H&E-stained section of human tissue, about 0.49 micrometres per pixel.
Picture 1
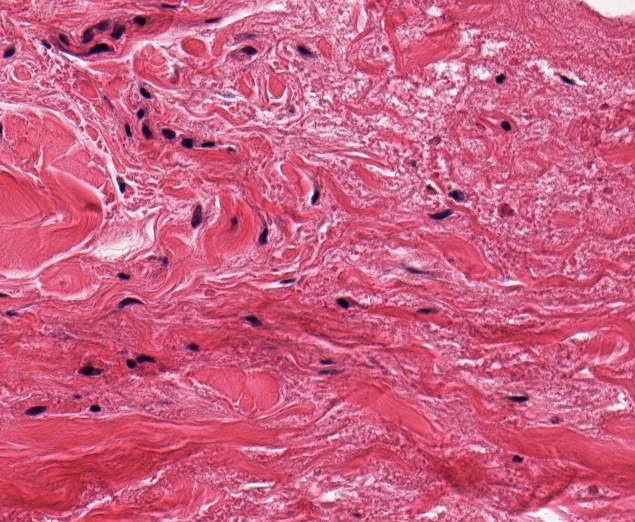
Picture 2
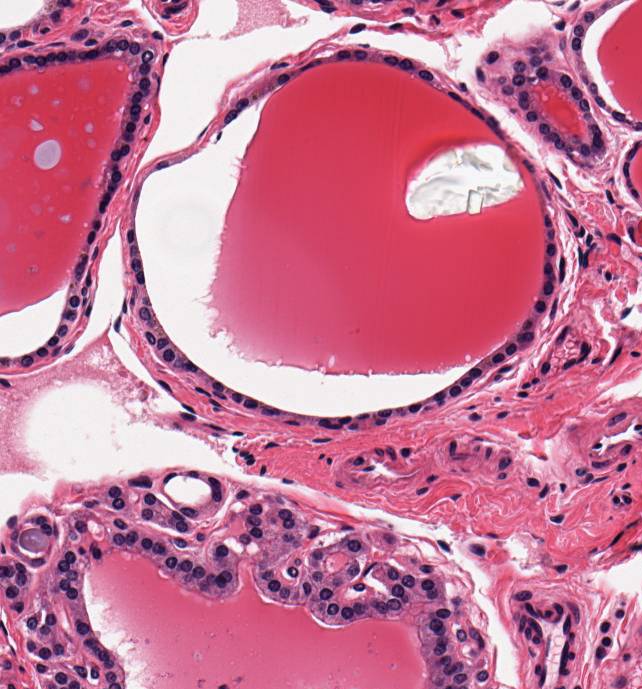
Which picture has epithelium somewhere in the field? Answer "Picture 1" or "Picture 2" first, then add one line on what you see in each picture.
Picture 2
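In picture 1: The whole field is fibrous connective tissue with no epithelium anywhere in it.
In picture 2: The large central follicle is lined by a single layer of flattened to low cuboidal cells.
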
